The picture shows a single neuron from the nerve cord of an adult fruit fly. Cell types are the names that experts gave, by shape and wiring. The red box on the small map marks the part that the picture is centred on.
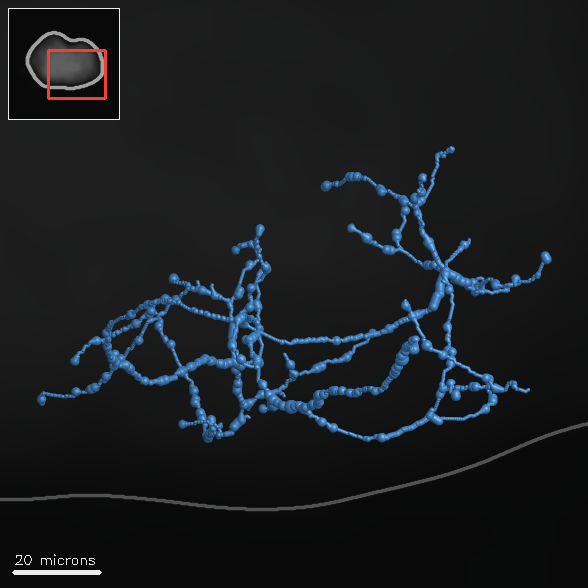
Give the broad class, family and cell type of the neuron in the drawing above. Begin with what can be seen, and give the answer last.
No cell body is drawn. By the scale bar it is about 120 microns wide in this view. Its broad class is descending neuron. The family is hemilineage MX12. The cell type is DNge106.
